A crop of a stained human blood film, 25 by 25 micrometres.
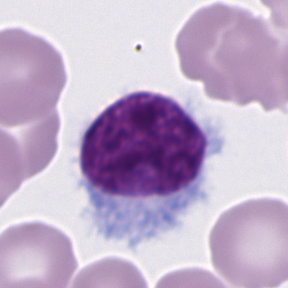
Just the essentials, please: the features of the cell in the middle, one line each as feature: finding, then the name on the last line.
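Border: ragged, with many fine hair-like projections
Projections: longest and most numerous along the lower edge
Cytoplasm: pale blue
Chromatin: blotchy, darker clumps against lighter purple areas
Cell size: about 13 micrometres across
Nucleus: about 11 by 9 micrometres, lying toward the top of the cell
Name: hairy cell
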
